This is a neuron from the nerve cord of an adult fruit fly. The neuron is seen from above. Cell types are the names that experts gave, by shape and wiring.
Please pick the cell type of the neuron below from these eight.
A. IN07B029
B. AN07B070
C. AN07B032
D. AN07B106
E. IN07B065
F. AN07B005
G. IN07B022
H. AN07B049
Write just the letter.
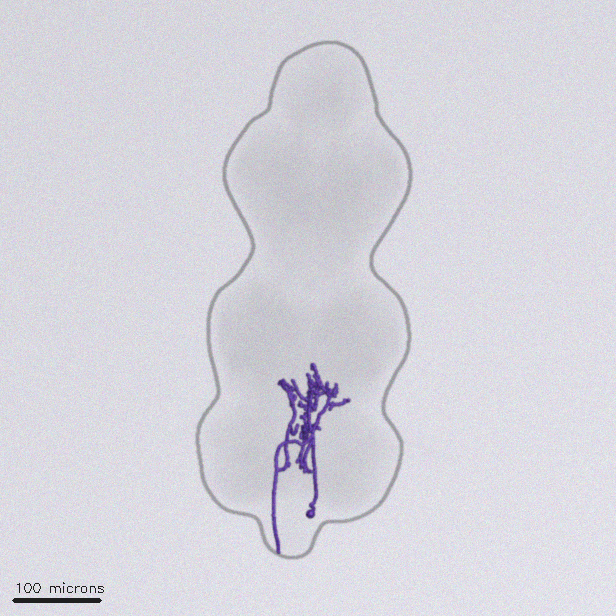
B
